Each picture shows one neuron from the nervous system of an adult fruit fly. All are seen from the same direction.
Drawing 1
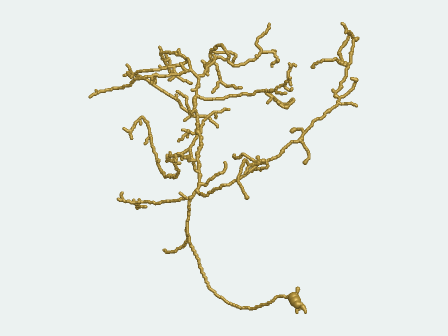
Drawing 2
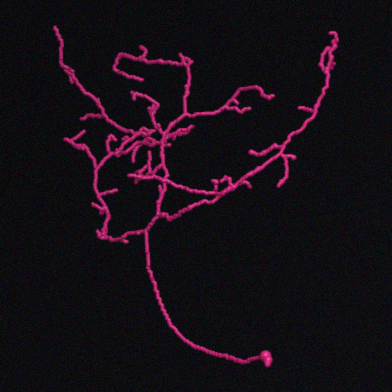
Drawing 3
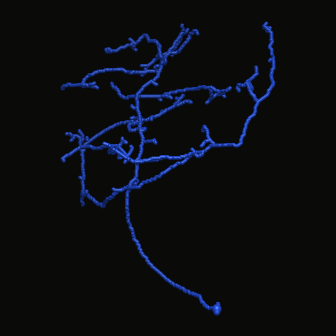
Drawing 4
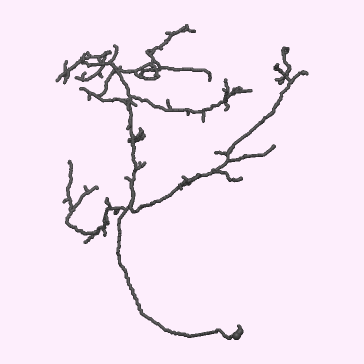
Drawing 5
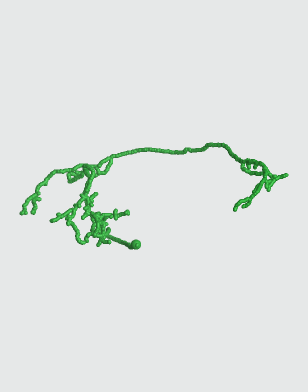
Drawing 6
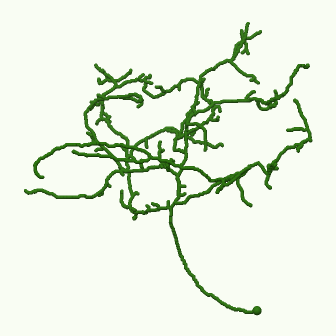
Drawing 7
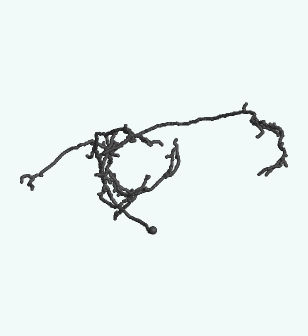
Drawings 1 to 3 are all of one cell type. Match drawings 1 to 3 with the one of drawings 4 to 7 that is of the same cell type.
Drawing 4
